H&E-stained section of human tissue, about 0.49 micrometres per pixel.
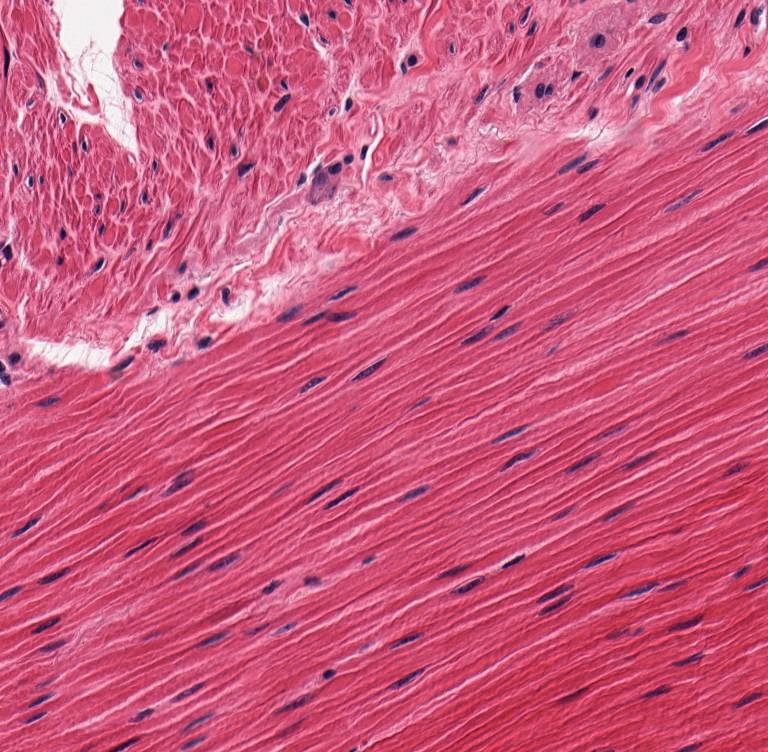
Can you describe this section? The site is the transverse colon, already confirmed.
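Orientation first: lengthwise-cut muscle fibres run diagonally from lower left to upper right. Nuclei in that muscle: elongated, cigar-shaped, lying singly along the fibres. Cross-striations: none. Upper left: cross-cut muscle forms small rounded pink cell profiles, some with a centrally placed dark nucleus.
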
